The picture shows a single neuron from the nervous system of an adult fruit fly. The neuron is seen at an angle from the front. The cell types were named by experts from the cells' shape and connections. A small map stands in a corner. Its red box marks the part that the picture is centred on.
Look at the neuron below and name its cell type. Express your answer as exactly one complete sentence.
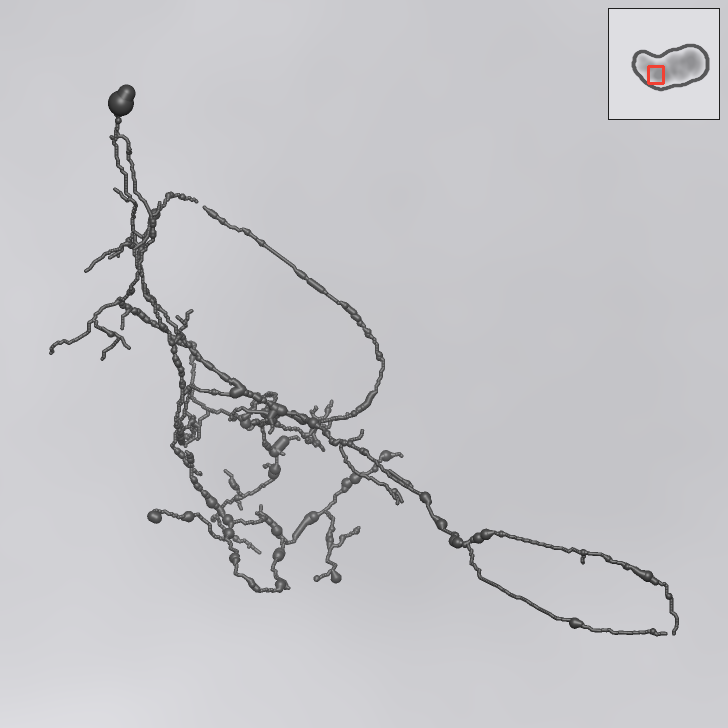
This neuron is given the cell type IN17A118.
